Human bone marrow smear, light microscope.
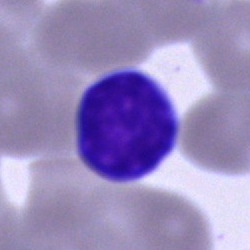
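Lymphocyte: the central cell. Its nucleus occupies nearly the whole cell, so no rim of cytoplasm is clearly visible. The chromatin is dense and deep blue-purple, with faint paler mottling. No granules are visible anywhere in the cell, and the cell surface shows no projections or blebs.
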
